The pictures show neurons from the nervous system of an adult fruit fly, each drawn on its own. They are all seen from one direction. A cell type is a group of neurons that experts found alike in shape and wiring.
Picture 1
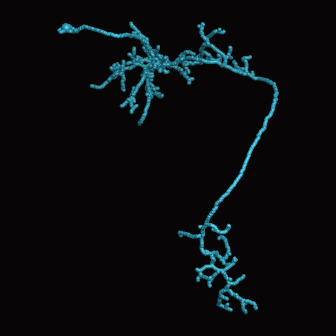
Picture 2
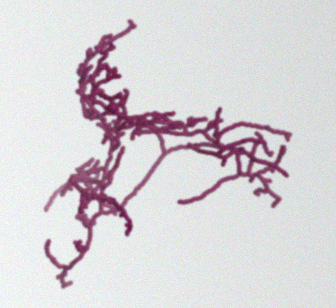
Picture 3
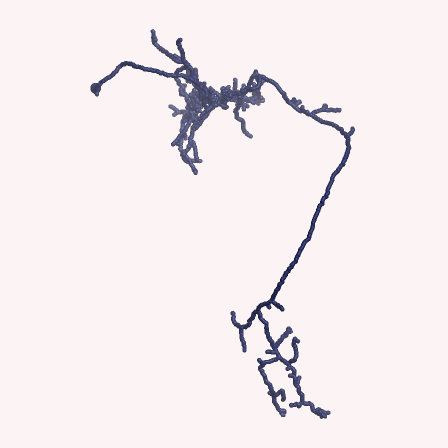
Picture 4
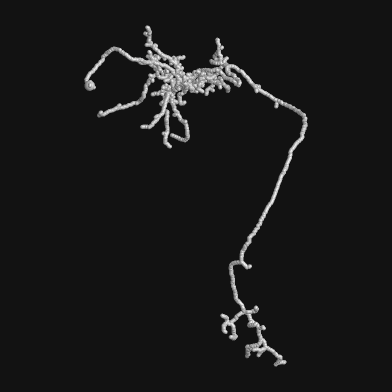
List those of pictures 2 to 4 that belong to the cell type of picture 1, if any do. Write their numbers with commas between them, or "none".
3, 4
